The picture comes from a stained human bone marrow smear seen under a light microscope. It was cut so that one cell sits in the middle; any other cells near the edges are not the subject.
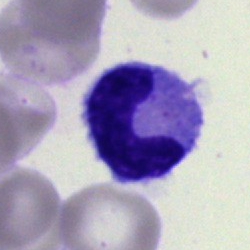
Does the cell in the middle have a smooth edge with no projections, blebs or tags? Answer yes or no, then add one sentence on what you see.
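No. A small pale bulge projects from the upper right edge of the cell.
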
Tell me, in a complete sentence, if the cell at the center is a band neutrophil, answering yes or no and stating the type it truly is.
Yes, the centrally placed cell is a band neutrophil.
